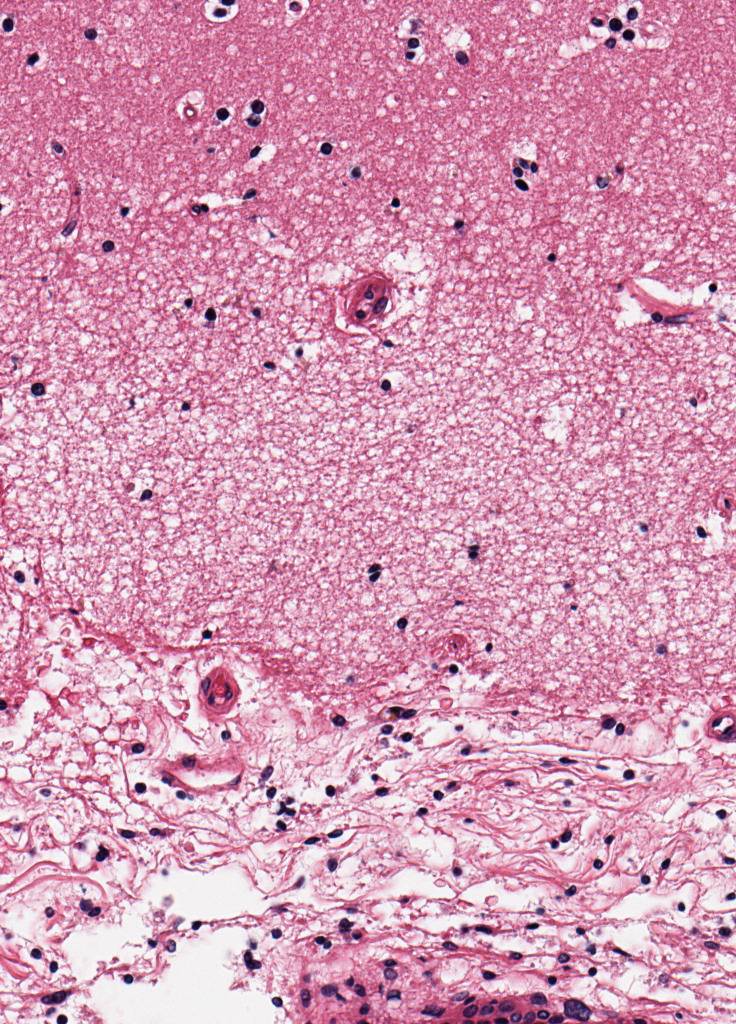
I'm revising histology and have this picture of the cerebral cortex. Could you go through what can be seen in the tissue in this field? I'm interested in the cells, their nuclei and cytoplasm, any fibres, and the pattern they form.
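Sparsely scattered small, round, dark nuclei sit in the upper matrix. Lower down, the loose tissue has wavy pink fibres running roughly horizontally, with more nuclei per area than the matrix. At the bottom edge, right of centre, is a crowded cluster of larger dark nuclei.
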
